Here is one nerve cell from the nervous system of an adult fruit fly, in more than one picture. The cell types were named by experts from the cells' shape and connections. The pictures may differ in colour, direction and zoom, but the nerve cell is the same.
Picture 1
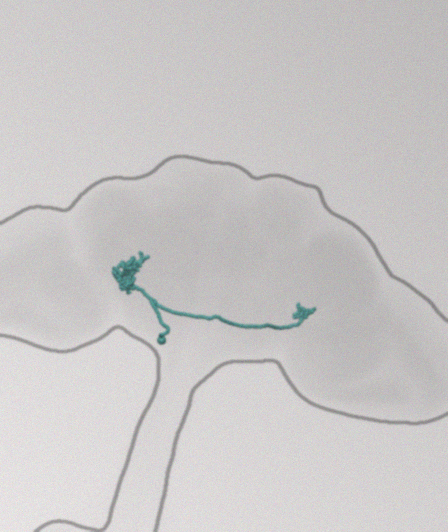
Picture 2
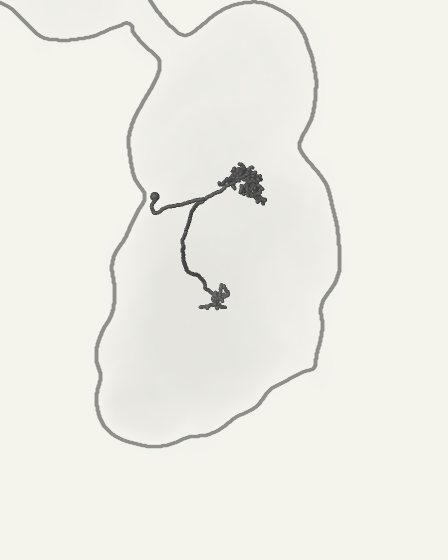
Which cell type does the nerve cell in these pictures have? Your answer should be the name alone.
WED166_d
